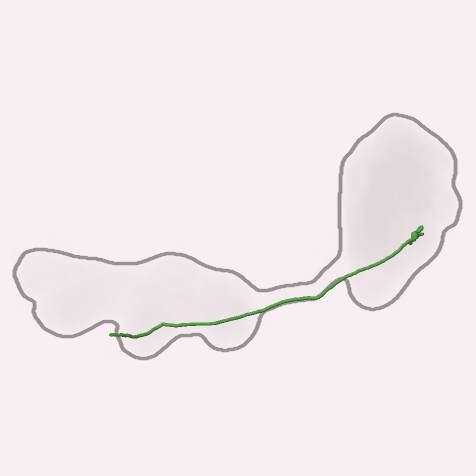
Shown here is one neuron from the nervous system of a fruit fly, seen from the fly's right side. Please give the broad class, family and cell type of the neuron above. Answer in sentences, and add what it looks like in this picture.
This is a sensory neuron ascending to the brain. Its family is called class gustatory. It is of cell type LgAG8. It has a dozen or fewer branch ends. In this view it is more than twice as wide as it is tall.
